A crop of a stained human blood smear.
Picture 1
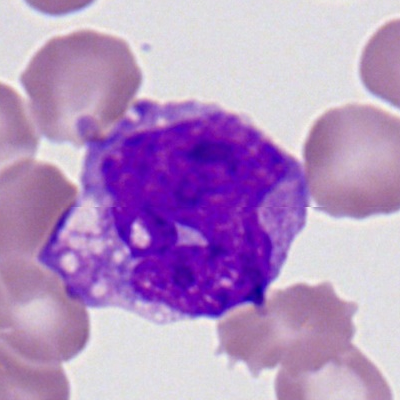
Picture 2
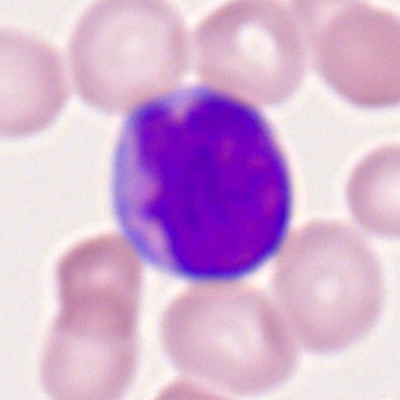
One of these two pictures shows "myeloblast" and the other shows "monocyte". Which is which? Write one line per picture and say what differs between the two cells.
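The cell in picture 1 is a monocyte. Several small clear vacuoles lie in the cytoplasm, mostly on the left side of the cell.
The cell in picture 2 is a myeloblast. No vacuoles are seen in the cytoplasm.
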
